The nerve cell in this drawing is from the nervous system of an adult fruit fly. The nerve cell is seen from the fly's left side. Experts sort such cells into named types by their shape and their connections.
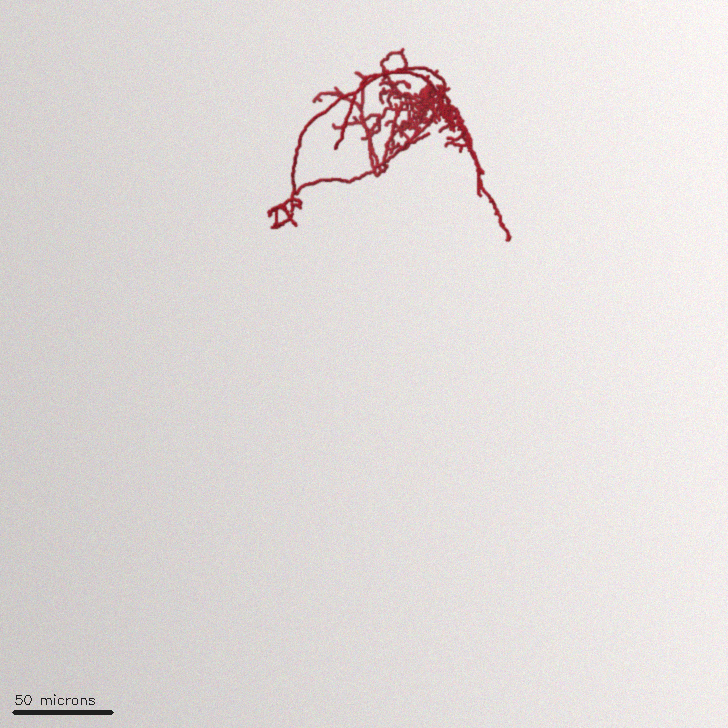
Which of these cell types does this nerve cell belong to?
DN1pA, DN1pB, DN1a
DN1pB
